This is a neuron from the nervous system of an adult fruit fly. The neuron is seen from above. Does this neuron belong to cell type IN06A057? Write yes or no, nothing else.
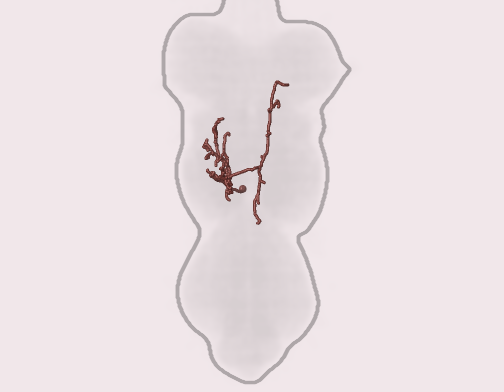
yes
